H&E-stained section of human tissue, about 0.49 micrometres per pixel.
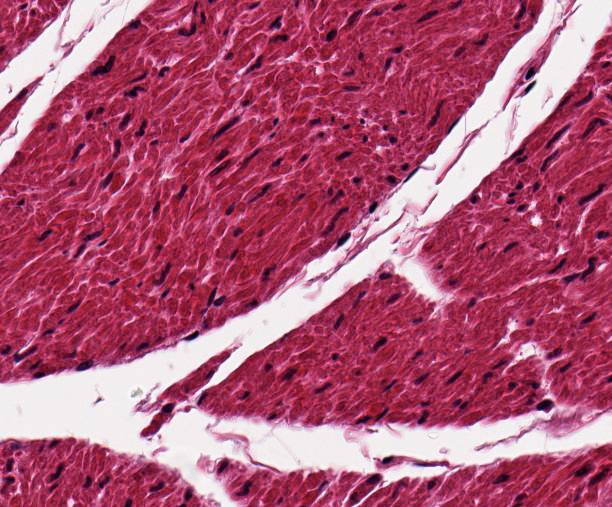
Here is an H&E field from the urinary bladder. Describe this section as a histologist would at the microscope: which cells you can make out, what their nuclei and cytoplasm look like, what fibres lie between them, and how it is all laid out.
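Most of what I see is densely packed, deeply eosinophilic muscle tissue, split into large bundles by white, empty clefts. Its nuclei are elongated and dark-staining; they lie singly, scattered through the bundles. Inside the clefts there are thin, wispy strands of pale pink connective tissue. I find no epithelium, no glands and no fat cells anywhere in the field.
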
